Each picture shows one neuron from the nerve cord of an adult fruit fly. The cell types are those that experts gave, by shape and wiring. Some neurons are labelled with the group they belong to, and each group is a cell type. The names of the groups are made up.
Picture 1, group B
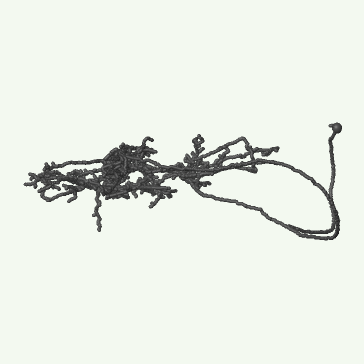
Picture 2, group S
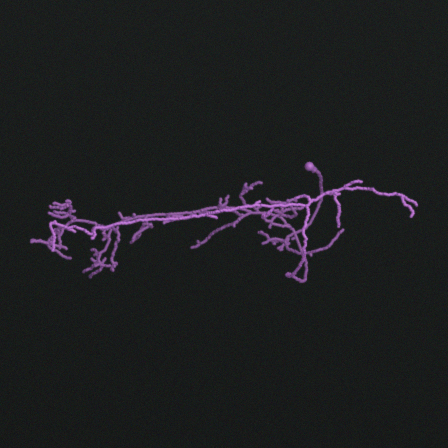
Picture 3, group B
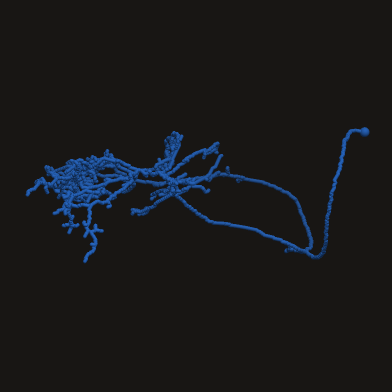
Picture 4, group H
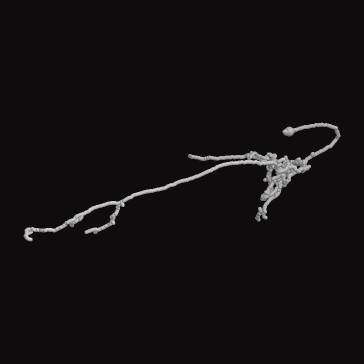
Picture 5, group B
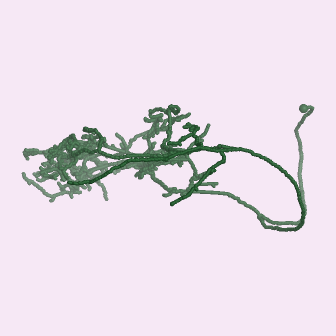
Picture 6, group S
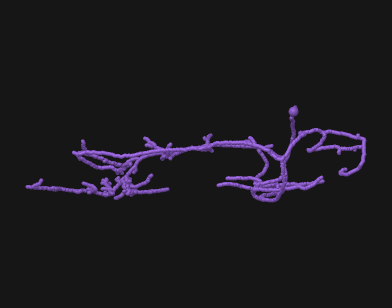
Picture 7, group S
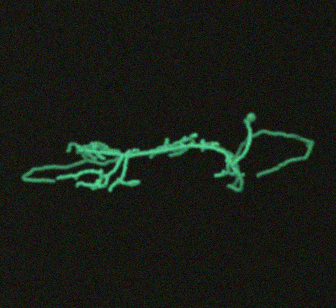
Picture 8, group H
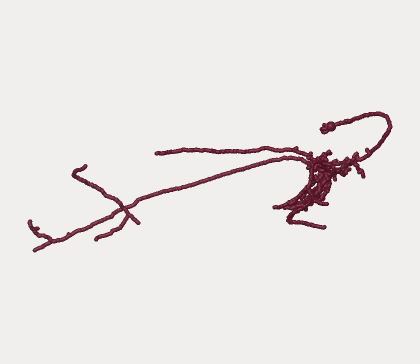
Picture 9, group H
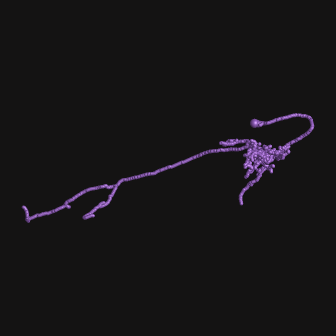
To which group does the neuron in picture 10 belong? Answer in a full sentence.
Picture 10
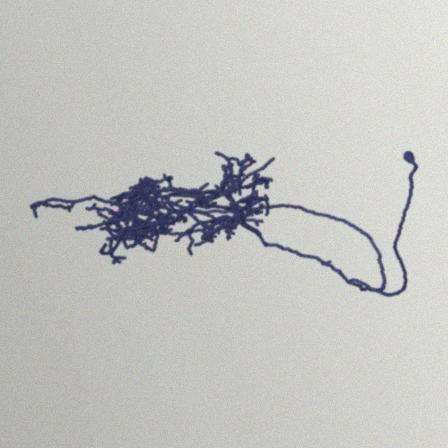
It belongs to group B.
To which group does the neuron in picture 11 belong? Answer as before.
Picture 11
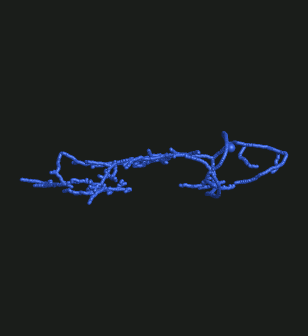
It belongs to group S.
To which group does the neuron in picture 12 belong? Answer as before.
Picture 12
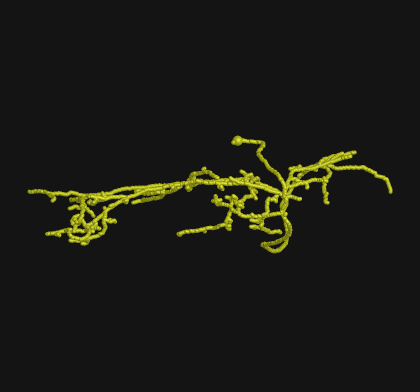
It belongs to group S.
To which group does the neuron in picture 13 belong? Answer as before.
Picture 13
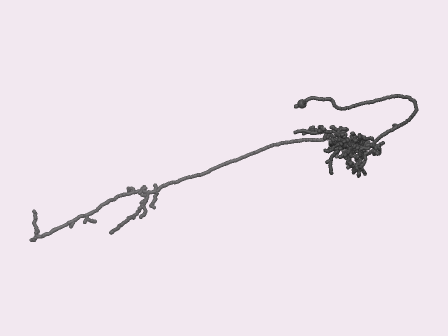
It belongs to group H.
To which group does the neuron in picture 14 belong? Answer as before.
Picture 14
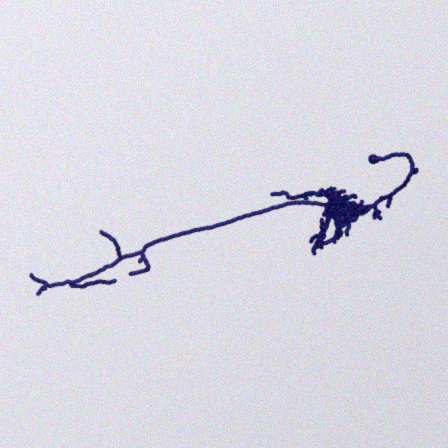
It belongs to group H.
